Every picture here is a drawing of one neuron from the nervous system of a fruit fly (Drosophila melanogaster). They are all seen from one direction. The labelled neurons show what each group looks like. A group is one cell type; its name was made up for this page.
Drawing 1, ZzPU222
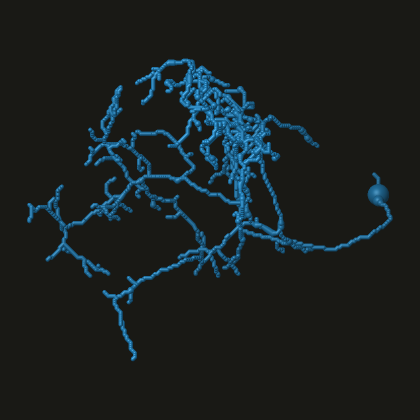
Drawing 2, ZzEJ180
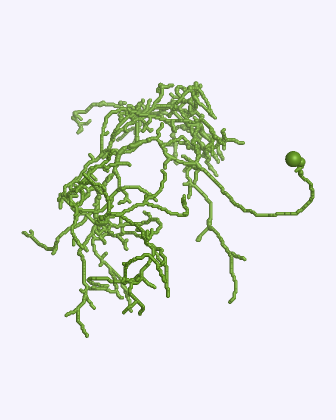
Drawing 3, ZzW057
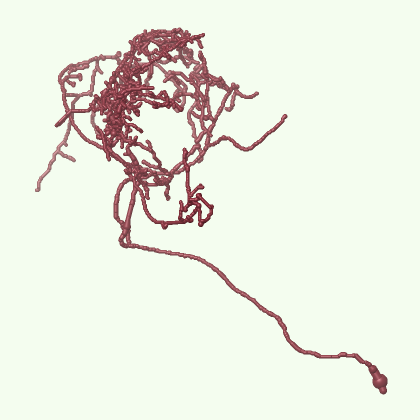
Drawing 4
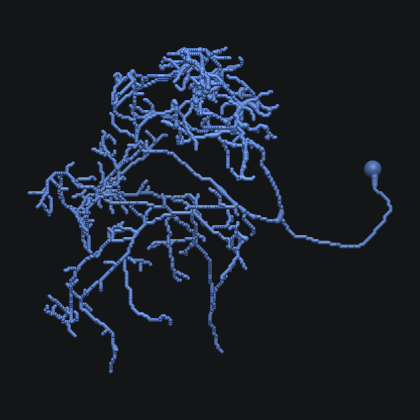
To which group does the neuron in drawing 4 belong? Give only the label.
ZzPU222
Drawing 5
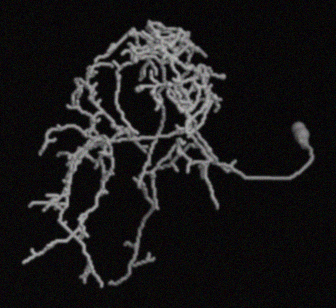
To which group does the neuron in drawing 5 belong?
ZzPU222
